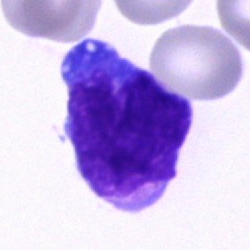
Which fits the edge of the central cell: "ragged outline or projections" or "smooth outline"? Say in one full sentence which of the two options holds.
The cell has an edge that is ragged or frayed, or carries projections, blebs or tags.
